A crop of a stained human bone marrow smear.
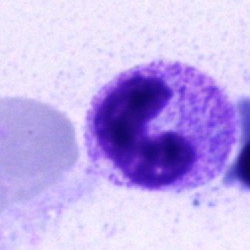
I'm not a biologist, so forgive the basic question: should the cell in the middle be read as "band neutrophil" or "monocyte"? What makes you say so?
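This is a band neutrophil. Its chromatin is dark purple and condensed.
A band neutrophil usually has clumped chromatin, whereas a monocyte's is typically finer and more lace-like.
Fine purple granules are scattered through the cytoplasm.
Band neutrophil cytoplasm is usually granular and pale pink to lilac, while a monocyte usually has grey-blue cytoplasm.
The outline of the cell is round, and the nucleus curves into a C shape that opens to the right.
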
